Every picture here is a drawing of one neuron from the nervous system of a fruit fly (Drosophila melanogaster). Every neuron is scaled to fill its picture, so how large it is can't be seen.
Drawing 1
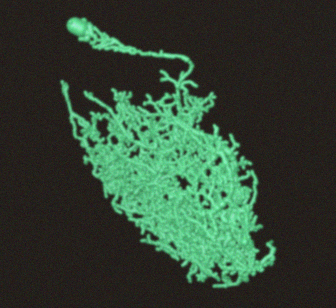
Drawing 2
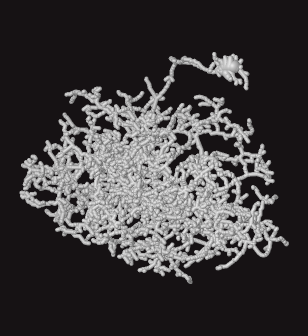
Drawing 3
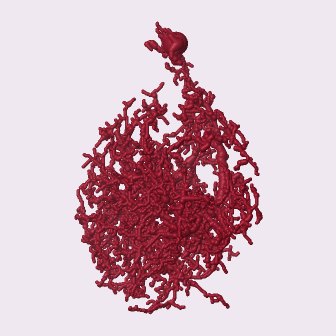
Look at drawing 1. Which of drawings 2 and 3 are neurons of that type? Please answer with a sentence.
Drawing 2 and drawing 3 are of the same cell type.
